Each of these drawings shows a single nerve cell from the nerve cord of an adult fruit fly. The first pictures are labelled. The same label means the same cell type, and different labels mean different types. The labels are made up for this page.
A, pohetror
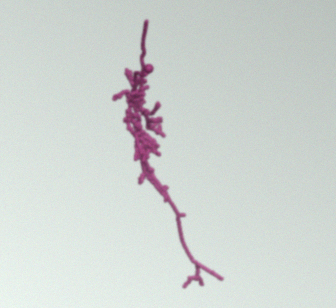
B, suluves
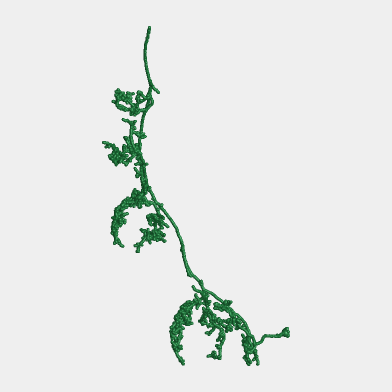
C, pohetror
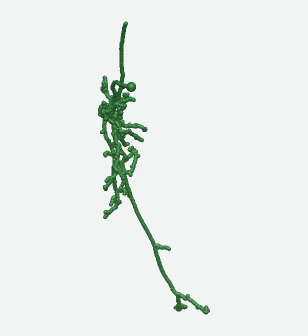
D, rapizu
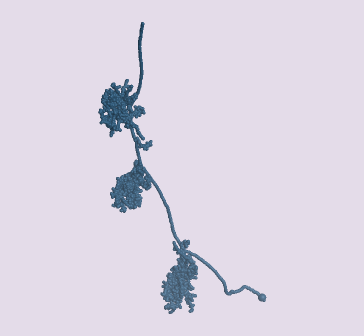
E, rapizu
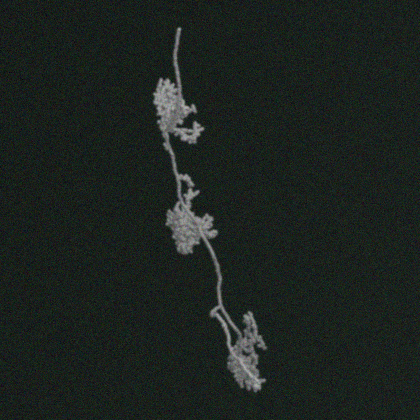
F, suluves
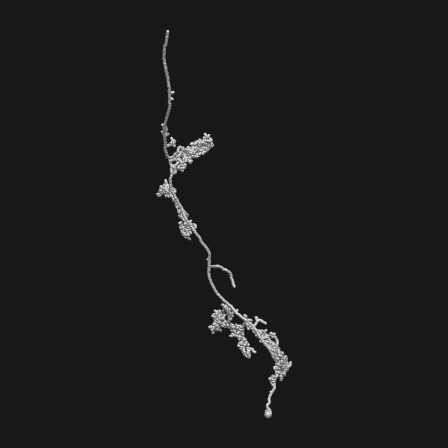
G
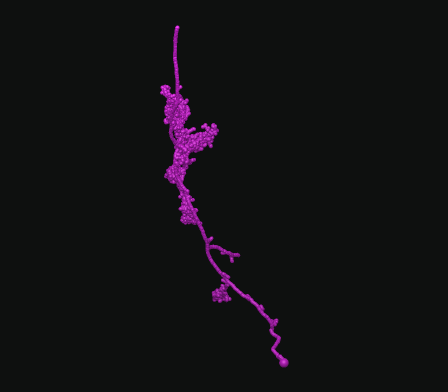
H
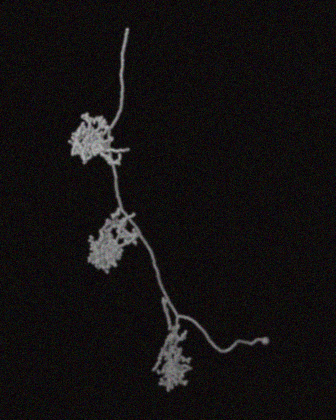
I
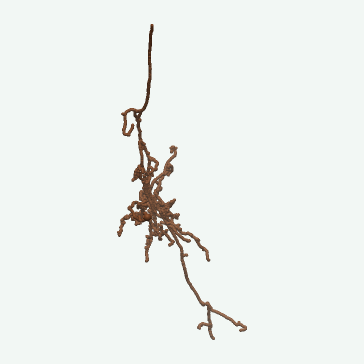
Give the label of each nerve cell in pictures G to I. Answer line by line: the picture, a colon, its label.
G: suluves
H: rapizu
I: pohetror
